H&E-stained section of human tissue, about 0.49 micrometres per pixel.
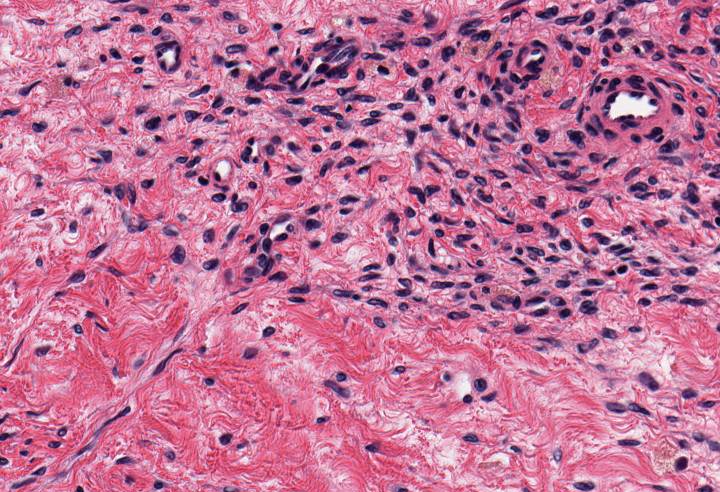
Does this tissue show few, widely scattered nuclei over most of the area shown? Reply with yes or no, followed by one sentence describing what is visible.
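No. The crowded cells have dark, elongated to oval nuclei with scant, ill-defined cytoplasm.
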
